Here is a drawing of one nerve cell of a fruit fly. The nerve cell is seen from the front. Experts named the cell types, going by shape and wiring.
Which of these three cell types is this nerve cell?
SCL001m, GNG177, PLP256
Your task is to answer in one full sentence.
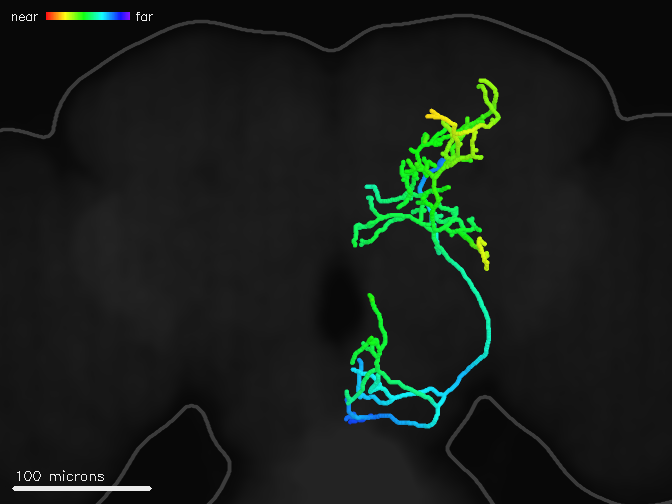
As a matter of cell type, the nerve cell is SCL001m.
